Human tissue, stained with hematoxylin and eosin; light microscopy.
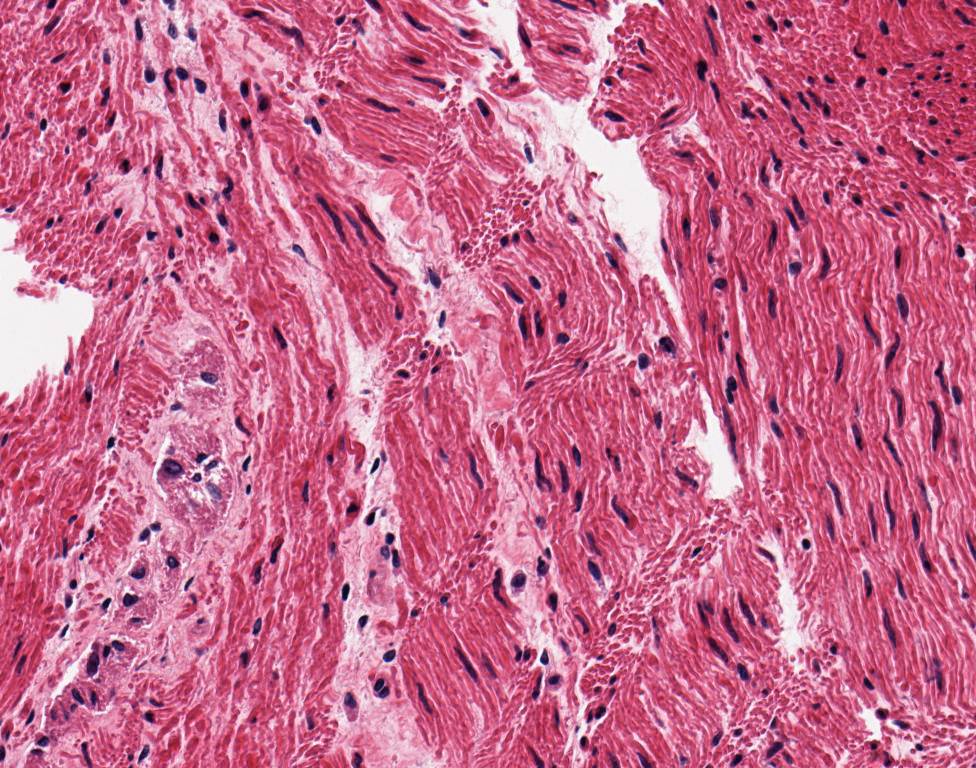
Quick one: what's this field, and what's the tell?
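Smooth muscle. Fibre nuclei dark, elongated, cigar-shaped, lying along the length of the fibres.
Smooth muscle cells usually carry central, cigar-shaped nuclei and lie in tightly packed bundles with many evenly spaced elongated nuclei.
Pale pink, loose, wispy stroma between the muscle bundles. Lower left: cluster of large cells with purplish granular cytoplasm and dark nuclei. No fat cells in the field.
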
